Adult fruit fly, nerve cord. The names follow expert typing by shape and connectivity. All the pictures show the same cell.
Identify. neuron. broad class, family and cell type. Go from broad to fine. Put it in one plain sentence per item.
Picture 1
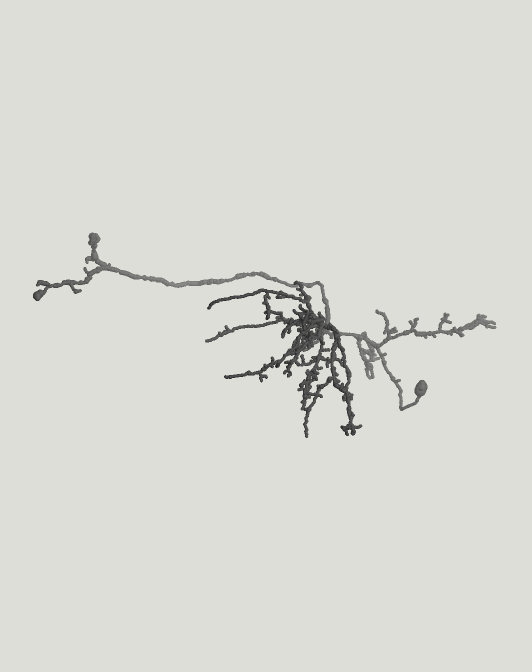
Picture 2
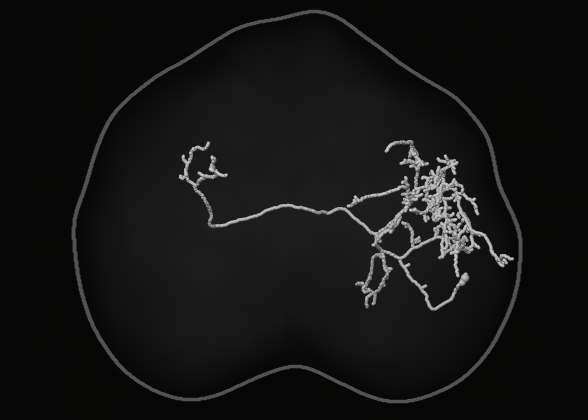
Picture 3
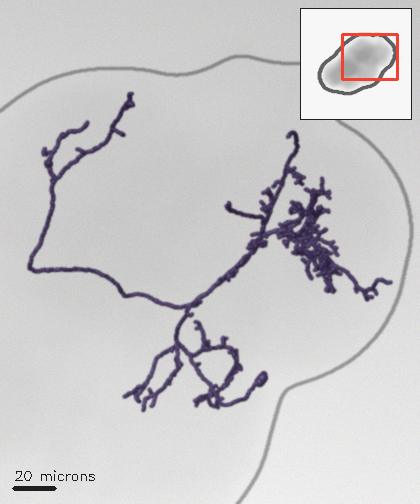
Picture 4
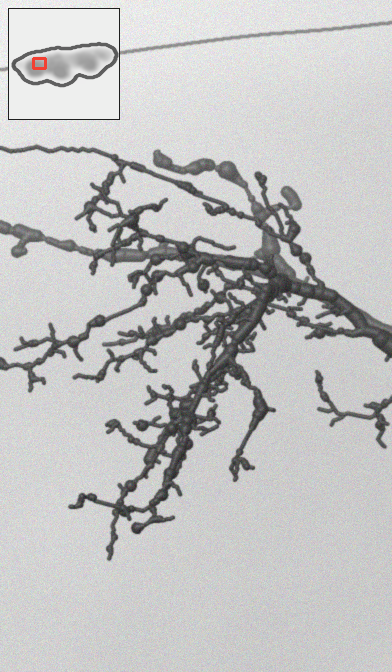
A nerve-cord intrinsic neuron of hemilineage 08B, type IN08B037.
